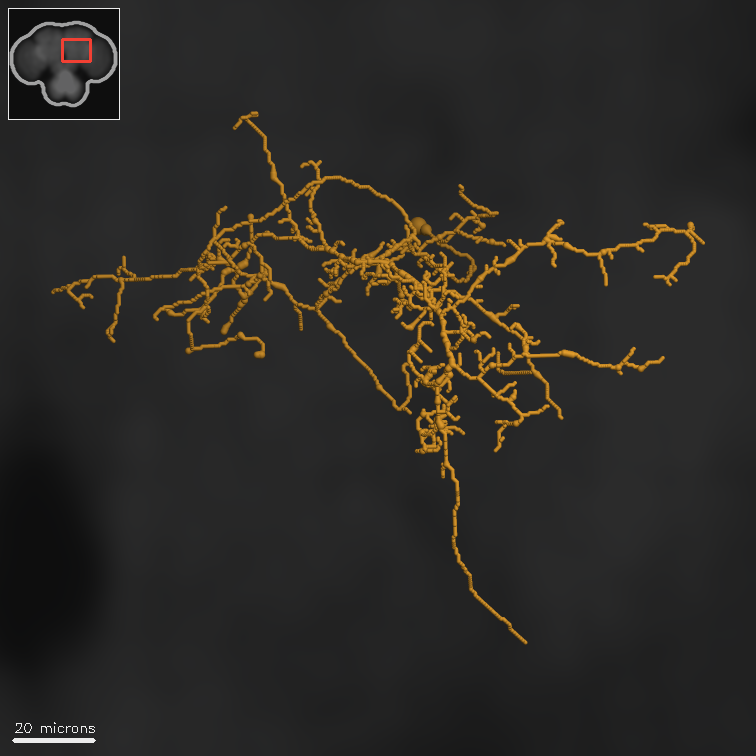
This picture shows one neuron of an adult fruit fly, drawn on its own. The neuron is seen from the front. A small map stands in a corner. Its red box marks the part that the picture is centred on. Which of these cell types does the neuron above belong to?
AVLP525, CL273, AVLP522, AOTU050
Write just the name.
AVLP525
